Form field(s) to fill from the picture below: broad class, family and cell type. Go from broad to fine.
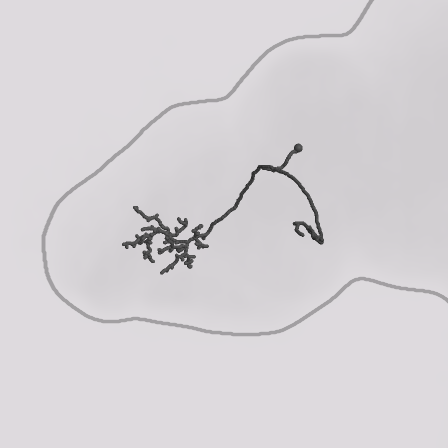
visual projection neuron; MeVP; MeVP11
